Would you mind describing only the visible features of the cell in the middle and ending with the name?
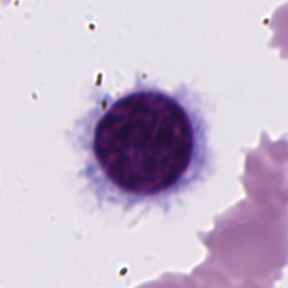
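Let me see: fine, hair-like cytoplasmic projections fringe the outline all the way around. The nucleus fills most of the cell, leaving a narrow rim of pale blue cytoplasm. Its chromatin is dense throughout. This is a hairy cell.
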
